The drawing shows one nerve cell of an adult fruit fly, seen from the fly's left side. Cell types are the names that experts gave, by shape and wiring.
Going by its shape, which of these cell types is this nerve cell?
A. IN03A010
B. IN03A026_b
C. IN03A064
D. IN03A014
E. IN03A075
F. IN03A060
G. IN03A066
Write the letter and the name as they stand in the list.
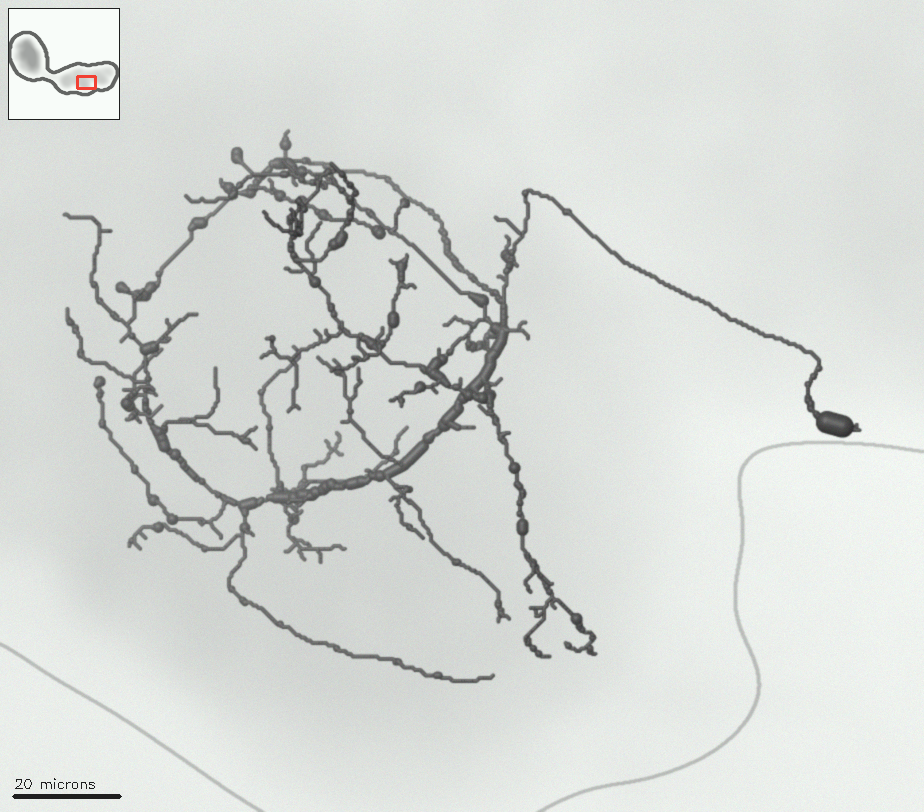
E. IN03A075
